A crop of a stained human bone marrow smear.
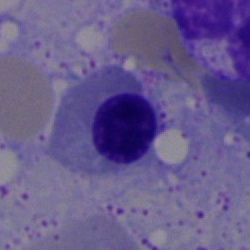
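Erythroblast, with its nucleus placed off-centre toward the right side of the cell. Its chromatin is dark purple and densely clumped, the cytoplasm pale greyish-blue, and the outline irregular rather than smoothly round.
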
